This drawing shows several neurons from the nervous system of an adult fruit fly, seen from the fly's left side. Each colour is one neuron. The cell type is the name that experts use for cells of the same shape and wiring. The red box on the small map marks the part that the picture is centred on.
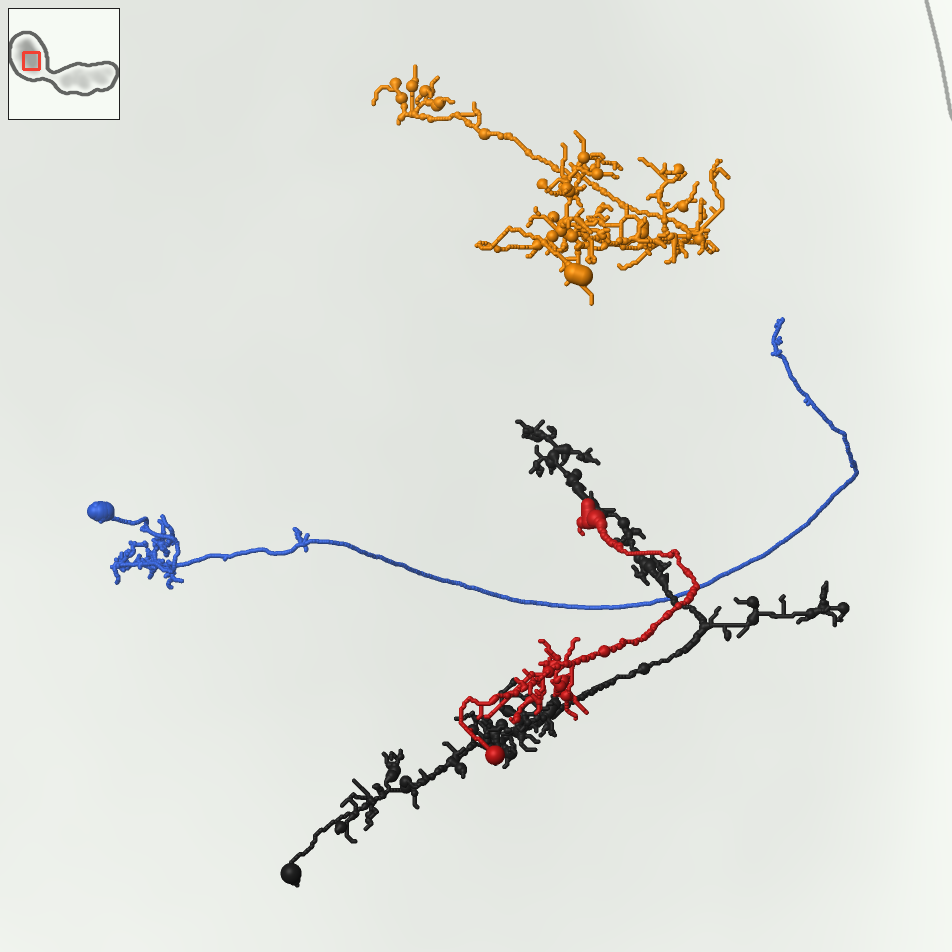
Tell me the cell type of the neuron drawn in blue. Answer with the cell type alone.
Tm20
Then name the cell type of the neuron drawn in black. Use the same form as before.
TmY5a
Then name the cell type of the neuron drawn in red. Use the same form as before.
Tm9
